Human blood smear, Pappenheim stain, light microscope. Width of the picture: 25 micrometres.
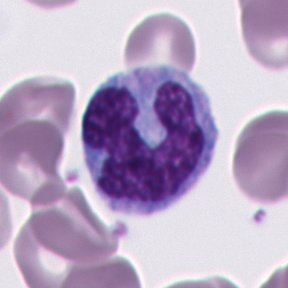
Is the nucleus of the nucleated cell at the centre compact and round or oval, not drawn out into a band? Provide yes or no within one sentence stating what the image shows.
No, its nucleus is not round or oval; it is a lobeless curved band.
